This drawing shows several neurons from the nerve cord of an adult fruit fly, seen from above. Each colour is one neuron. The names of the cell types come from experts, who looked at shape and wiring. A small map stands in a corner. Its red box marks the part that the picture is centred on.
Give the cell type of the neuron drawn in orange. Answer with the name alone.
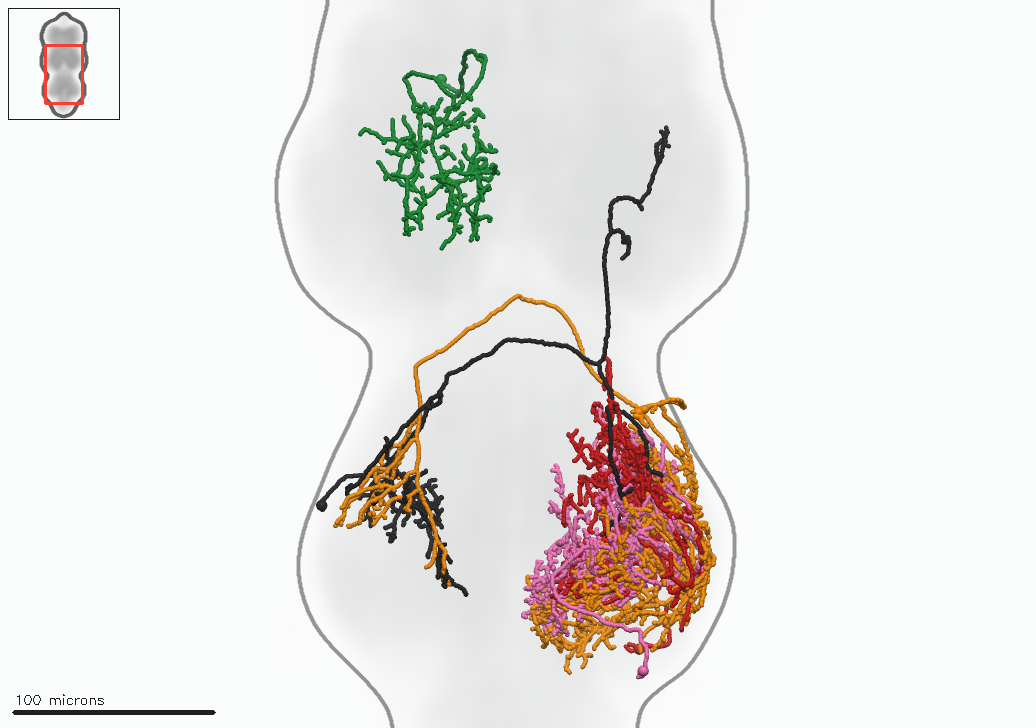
IN08B065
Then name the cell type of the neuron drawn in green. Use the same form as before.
IN02A043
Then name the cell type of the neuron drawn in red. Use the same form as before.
INXXX468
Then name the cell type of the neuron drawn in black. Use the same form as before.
IN08B090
